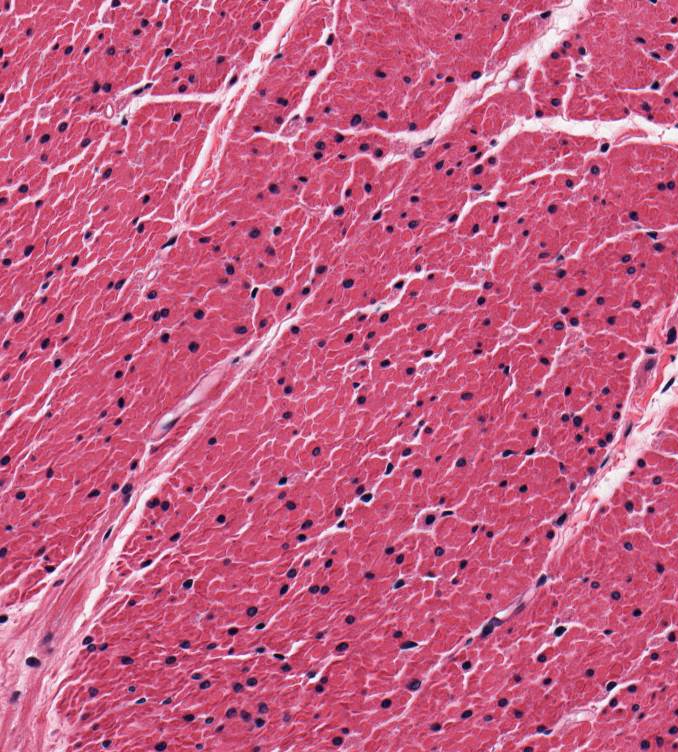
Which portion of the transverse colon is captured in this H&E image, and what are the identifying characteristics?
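So, smooth muscle: almost the whole field is closely packed, small, polygonal pink profiles of fibres cut in cross-section.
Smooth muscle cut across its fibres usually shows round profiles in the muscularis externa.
Thin pale connective tissue strands run diagonally from lower left to upper right, dividing the fibres into bundles. The nuclei are small, round to oval, dark purple, and scattered singly and evenly. Narrow white clefts between many fibres fit shrinkage during processing.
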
